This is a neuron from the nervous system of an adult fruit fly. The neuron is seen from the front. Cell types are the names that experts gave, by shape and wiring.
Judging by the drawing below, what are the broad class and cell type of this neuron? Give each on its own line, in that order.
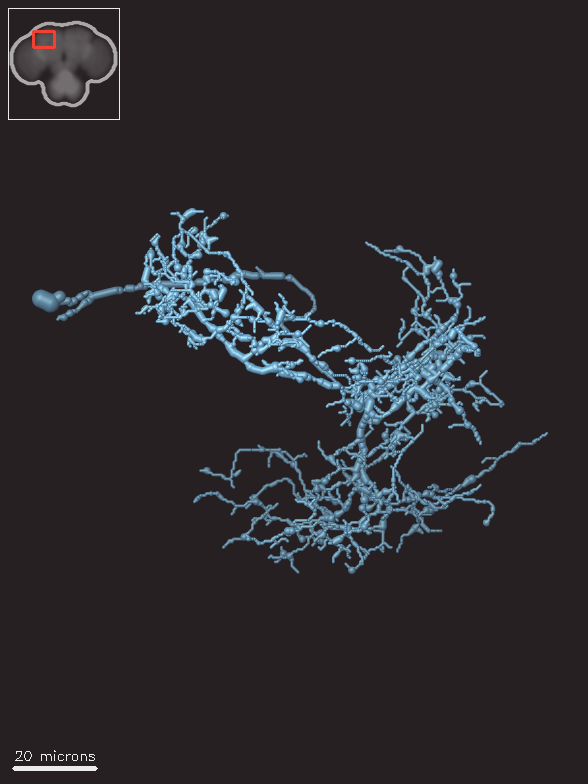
central-brain intrinsic neuron
CL126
